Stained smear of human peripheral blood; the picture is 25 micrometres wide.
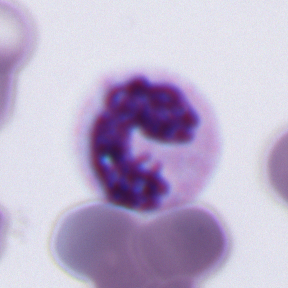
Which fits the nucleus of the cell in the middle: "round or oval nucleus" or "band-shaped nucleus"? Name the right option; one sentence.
The nucleus has been drawn out into a curved band lacking separate lobes.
